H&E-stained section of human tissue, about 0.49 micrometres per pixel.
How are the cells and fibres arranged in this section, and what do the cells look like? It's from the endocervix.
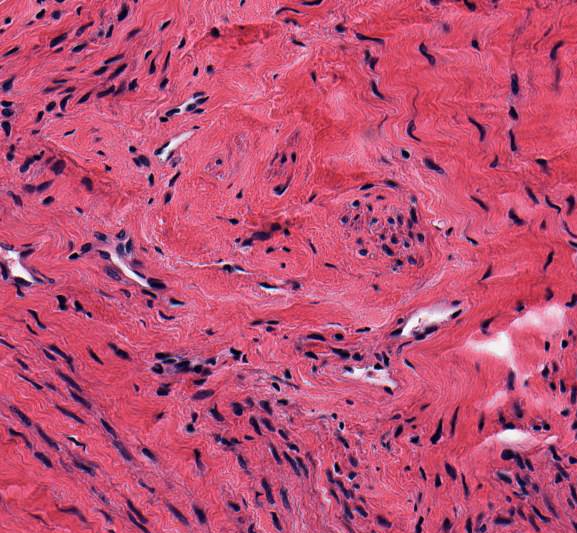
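It's densely packed wavy eosinophilic fibres across the whole field, with no epithelium or glands. The bundles run in varying directions and swirl around a rounded area near the centre. Nuclei are dark, slender, spindle-shaped and often wavy, scattered throughout but most crowded in the lower left.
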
